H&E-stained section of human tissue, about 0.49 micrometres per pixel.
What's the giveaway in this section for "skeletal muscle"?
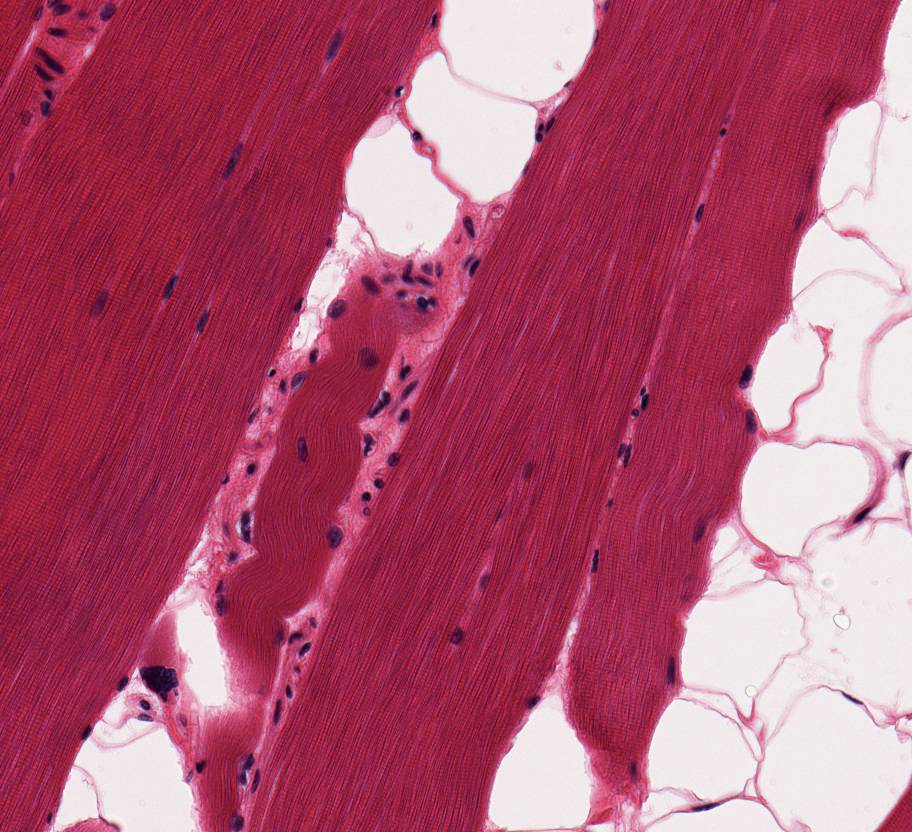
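In favour of skeletal muscle: fine cross-striations run across the muscle fibres.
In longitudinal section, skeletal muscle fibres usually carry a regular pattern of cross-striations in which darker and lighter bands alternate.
Also present: most nuclei elongated, dark and at the fibre edges; cytoplasm a deep, even red.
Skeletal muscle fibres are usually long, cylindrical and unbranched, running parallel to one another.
Standing apart: one narrower fibre in the centre of the field, following a wavy course.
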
